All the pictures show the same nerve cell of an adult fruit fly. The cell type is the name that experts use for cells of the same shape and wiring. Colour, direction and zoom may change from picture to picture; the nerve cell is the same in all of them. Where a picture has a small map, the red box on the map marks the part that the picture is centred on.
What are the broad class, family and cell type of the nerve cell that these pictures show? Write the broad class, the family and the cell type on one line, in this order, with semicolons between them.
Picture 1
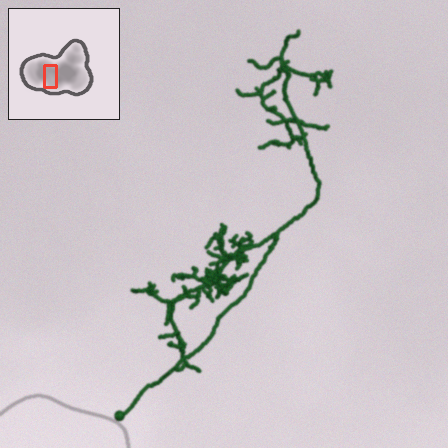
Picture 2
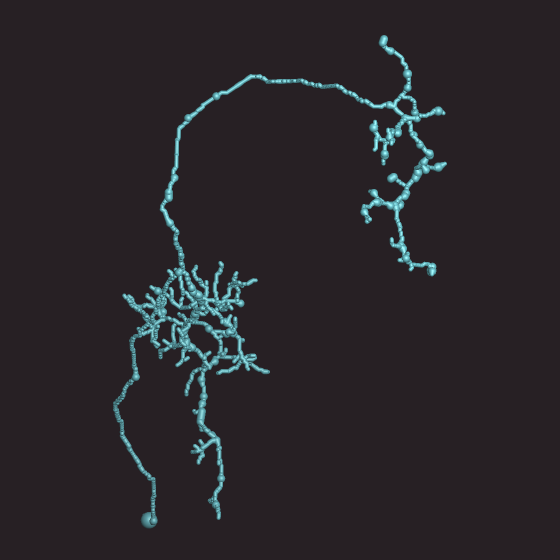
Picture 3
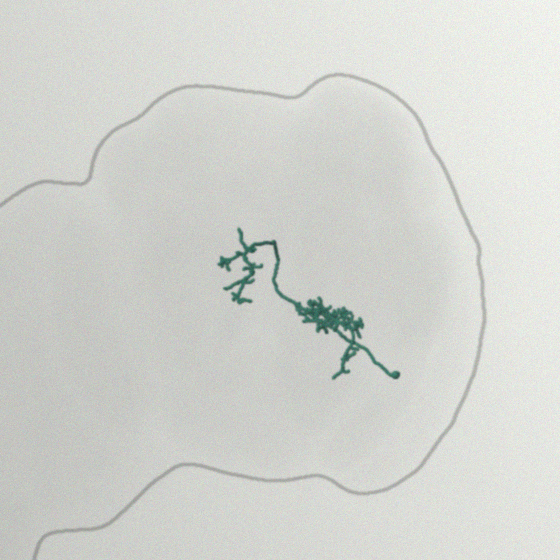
central-brain intrinsic neuron; hemilineage VESa1; CB1418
